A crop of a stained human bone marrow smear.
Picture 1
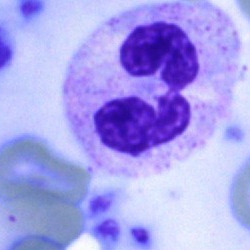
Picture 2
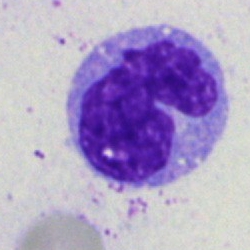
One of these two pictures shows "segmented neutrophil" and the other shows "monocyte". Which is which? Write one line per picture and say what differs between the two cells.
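Picture 1 is a segmented neutrophil. The cytoplasm is abundant and pale pinkish-lilac.
Picture 2 is a monocyte. The nucleus fills most of the cell, leaving a rim of cytoplasm that is widest on the right.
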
